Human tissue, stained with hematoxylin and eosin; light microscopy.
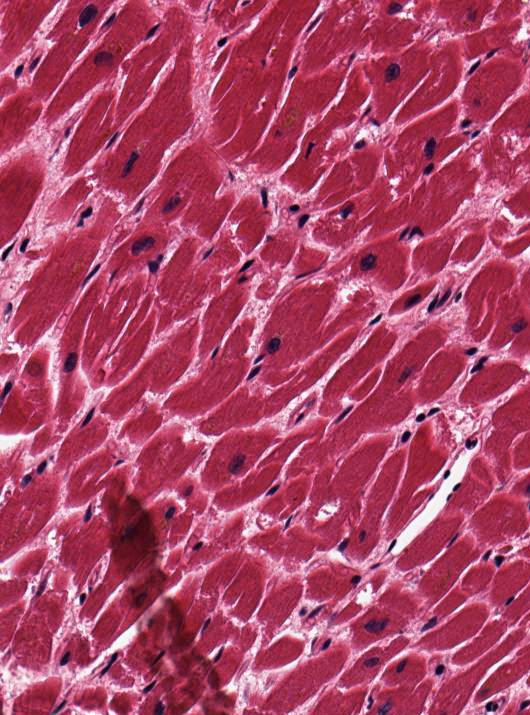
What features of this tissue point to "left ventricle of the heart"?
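The tissue shown is left ventricle of the heart.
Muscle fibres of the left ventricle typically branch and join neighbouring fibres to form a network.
In keeping with this, the muscle fibres here branch and join their neighbours, making a connected network. The muscle cytoplasm stains densely and deeply pink across the whole field. Thin pale strands of connective tissue run between the fibres and carry small dark elongated nuclei. No fat cells appear anywhere in the field.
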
